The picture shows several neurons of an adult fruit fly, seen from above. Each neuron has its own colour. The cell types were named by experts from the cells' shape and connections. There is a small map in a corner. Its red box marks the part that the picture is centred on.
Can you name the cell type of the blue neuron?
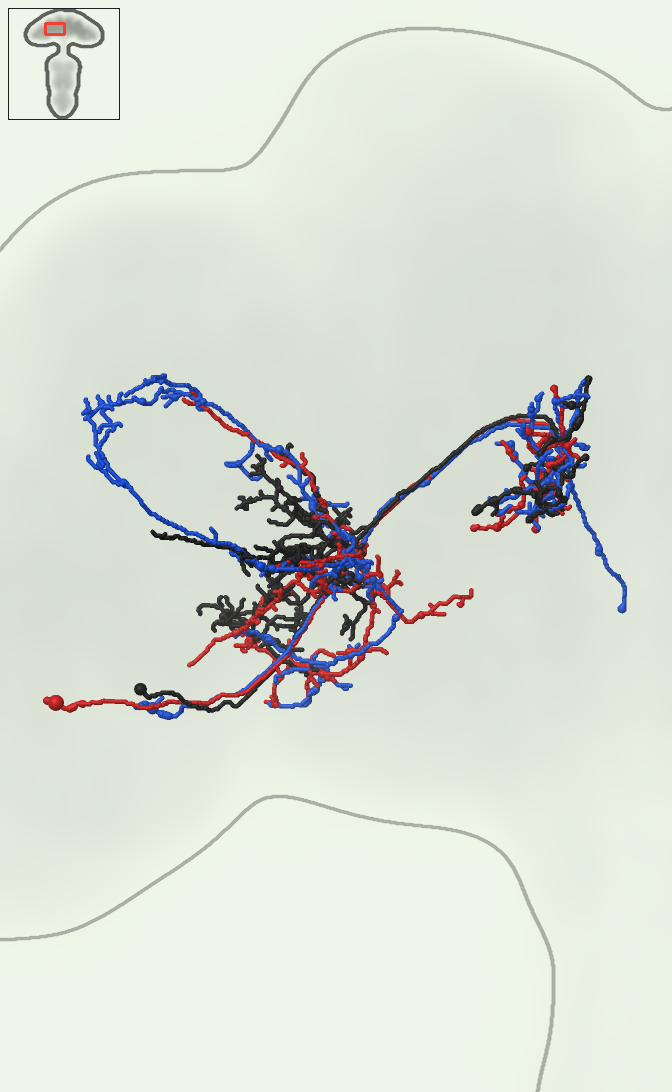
SMP274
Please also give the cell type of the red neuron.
SMP277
